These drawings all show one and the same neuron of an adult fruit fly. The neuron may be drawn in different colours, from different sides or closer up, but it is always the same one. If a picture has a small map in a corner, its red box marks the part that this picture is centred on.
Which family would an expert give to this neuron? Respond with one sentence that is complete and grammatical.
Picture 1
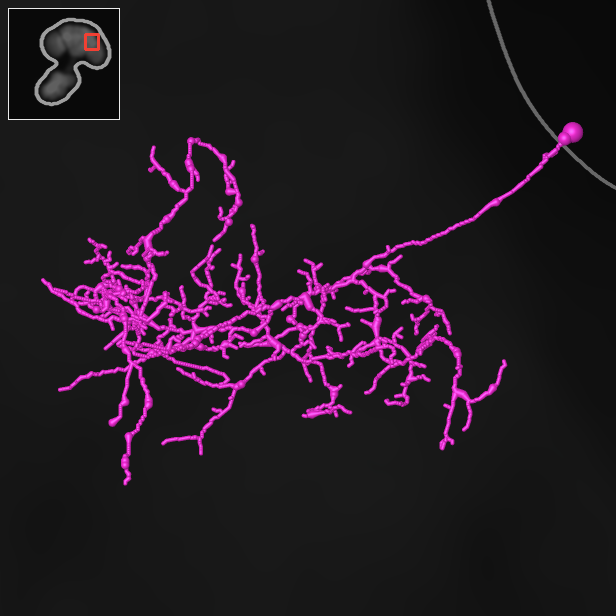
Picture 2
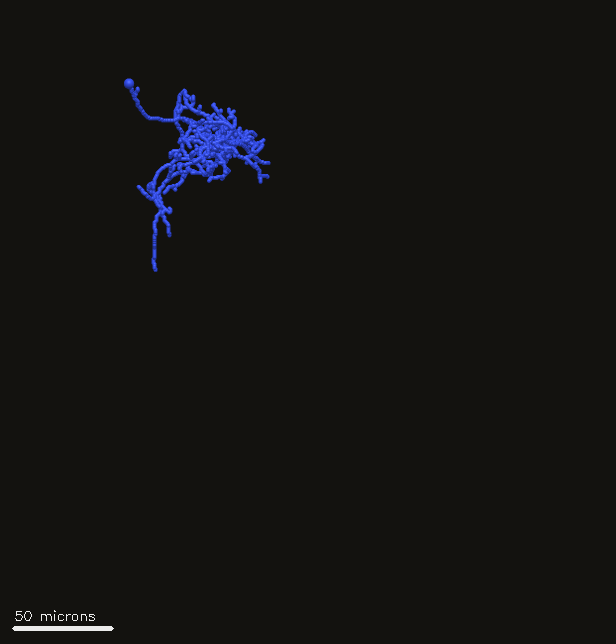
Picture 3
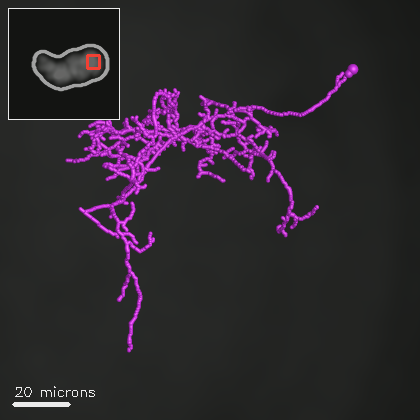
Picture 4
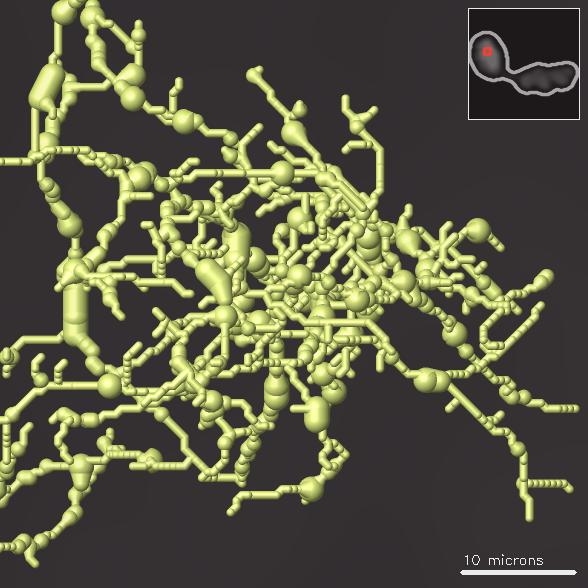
Family hemilineage VLPl2_posterior is the family of this neuron.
